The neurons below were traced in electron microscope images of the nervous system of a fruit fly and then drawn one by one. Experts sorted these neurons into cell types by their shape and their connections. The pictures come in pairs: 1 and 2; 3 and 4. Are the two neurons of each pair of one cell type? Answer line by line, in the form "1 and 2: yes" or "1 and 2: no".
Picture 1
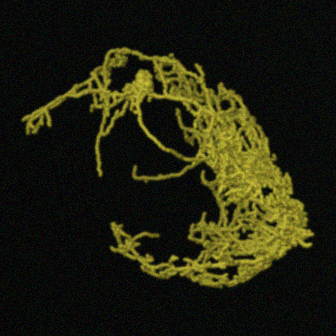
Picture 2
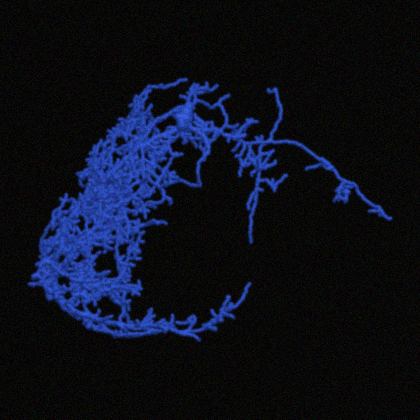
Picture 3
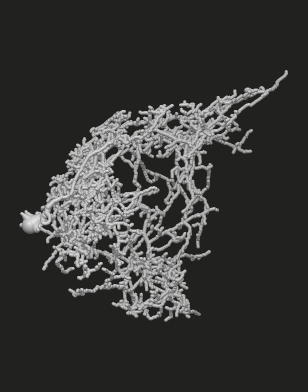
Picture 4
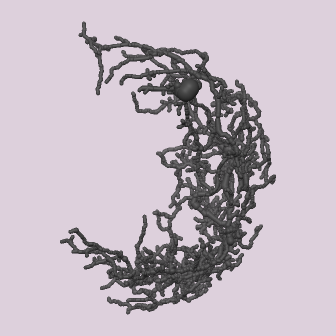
1 and 2: yes
3 and 4: no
